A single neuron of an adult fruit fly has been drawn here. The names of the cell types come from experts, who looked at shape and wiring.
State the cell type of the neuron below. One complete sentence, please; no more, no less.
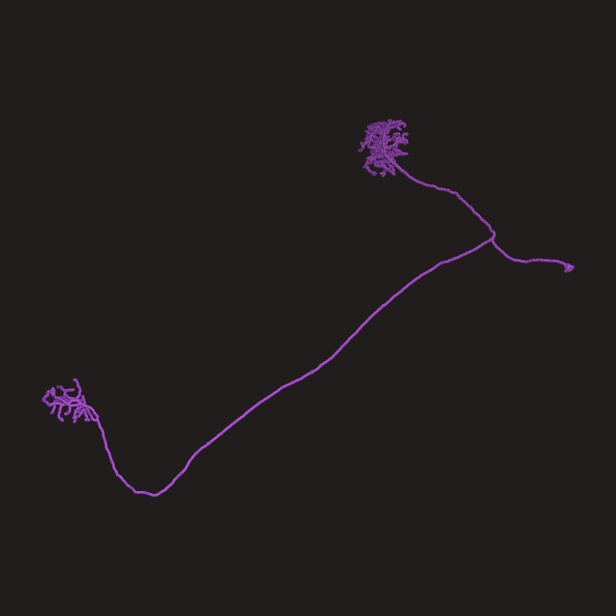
This neuron is a member of the LC14a-2 cell type.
